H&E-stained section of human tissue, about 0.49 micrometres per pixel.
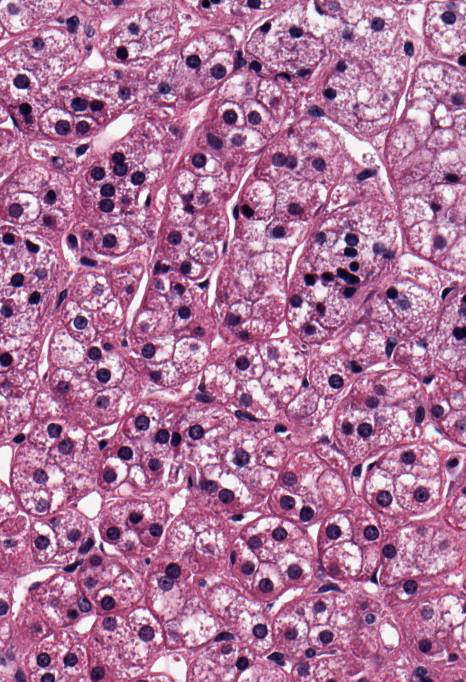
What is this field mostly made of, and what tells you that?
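Zona fasciculata of the adrenal gland. Cells: abundant pale cytoplasm filled with many small clear vacuoles.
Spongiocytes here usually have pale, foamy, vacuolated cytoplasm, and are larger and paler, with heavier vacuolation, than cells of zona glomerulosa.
Nests solid, without central lumen; thin borders between neighbouring cells. Septa between nests: narrow slit-like spaces lined by flattened nuclei.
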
